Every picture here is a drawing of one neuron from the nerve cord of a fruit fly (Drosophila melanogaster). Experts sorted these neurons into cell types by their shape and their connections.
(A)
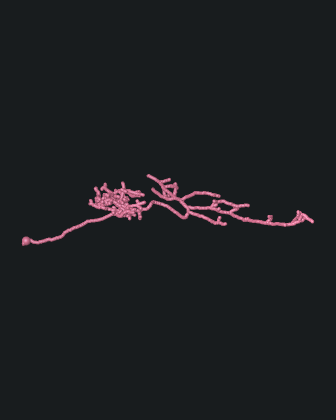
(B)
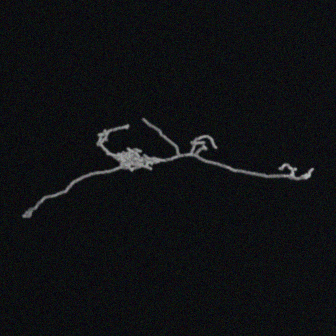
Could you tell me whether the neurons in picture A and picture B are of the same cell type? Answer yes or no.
no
